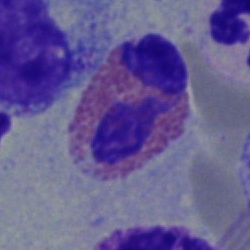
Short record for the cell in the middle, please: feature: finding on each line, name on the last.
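Outline: oval, with a nice smooth edge
Chromatin: dark purple, densely condensed
Granules: spread through the cytoplasm all the way around the nucleus
Name: eosinophil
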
